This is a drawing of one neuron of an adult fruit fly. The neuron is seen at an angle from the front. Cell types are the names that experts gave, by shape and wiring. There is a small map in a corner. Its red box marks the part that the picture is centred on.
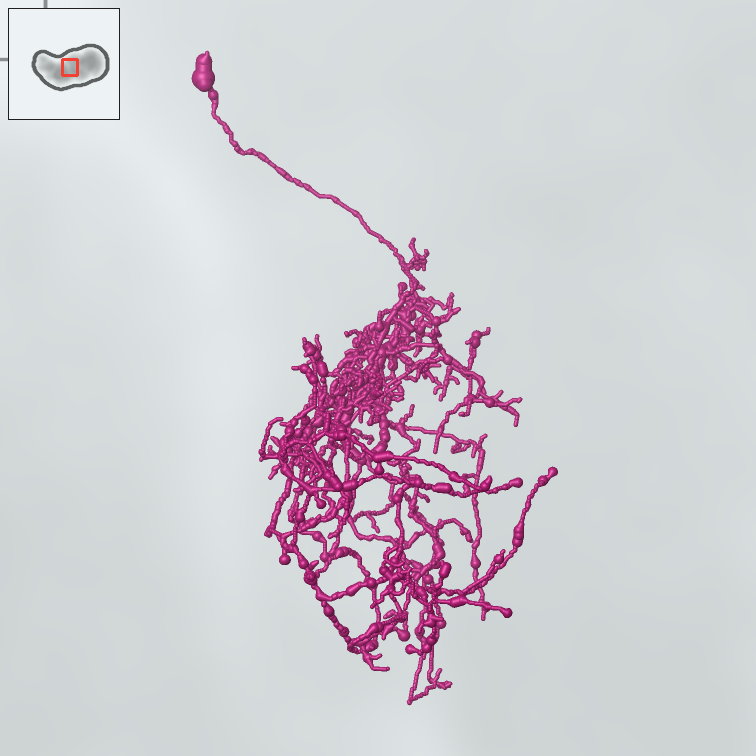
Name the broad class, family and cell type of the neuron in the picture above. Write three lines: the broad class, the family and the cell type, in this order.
central-brain intrinsic neuron
hemilineage VLPp&l1_anterior
PVLP099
